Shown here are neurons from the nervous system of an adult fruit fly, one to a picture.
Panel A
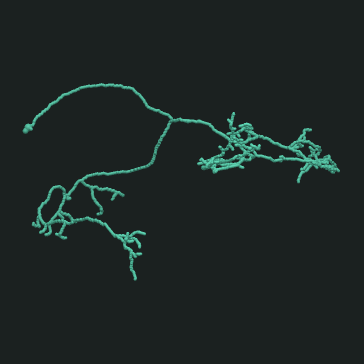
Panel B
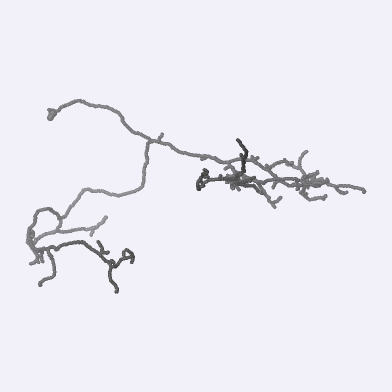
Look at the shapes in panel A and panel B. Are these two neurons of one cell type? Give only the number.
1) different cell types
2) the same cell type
2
